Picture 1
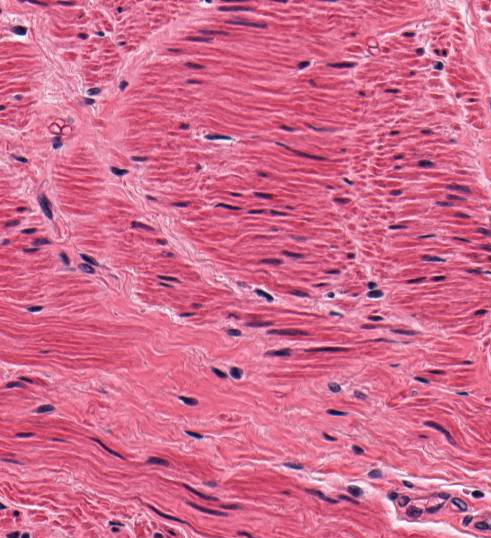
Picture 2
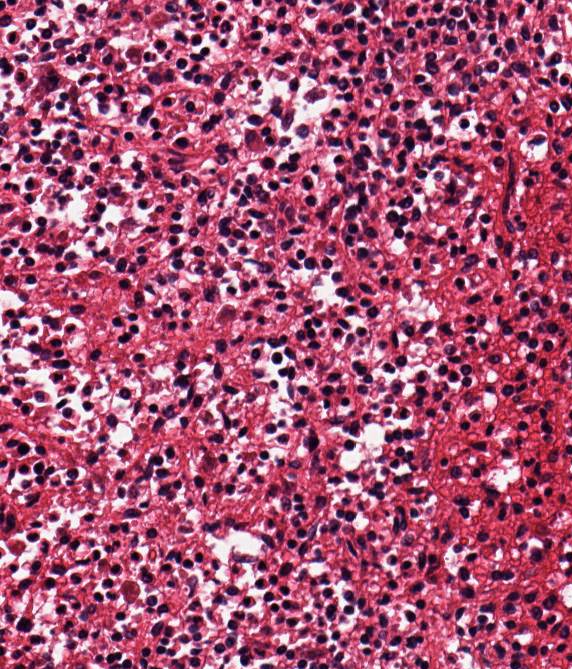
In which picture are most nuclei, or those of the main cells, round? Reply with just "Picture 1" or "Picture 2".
Picture 2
